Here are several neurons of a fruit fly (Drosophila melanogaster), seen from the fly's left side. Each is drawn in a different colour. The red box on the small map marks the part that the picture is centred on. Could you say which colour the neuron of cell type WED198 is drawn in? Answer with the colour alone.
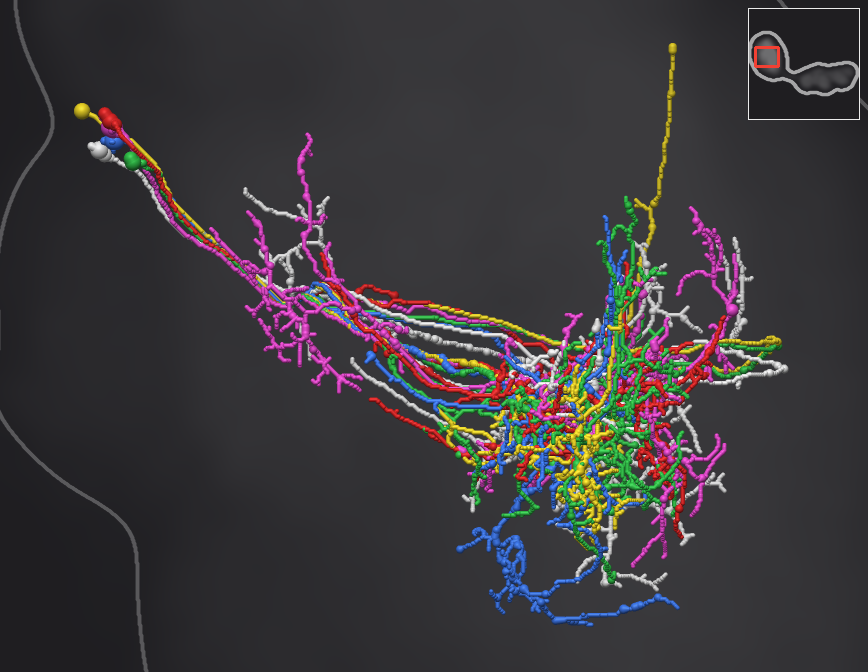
yellow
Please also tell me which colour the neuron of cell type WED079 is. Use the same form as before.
white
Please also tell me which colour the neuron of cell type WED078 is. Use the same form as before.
red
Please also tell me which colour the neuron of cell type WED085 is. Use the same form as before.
green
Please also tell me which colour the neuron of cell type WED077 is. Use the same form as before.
magenta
